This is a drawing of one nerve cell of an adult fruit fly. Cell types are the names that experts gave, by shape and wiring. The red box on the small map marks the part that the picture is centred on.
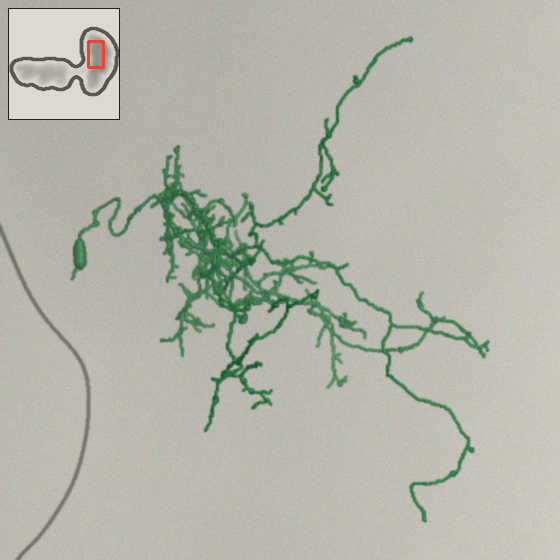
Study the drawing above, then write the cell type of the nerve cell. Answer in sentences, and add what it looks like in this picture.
It is of cell type PS240. It is a central-brain intrinsic neuron. It lies in the brain. Its cell body lies on the left of the picture. The picture shows dozens of branch ends.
